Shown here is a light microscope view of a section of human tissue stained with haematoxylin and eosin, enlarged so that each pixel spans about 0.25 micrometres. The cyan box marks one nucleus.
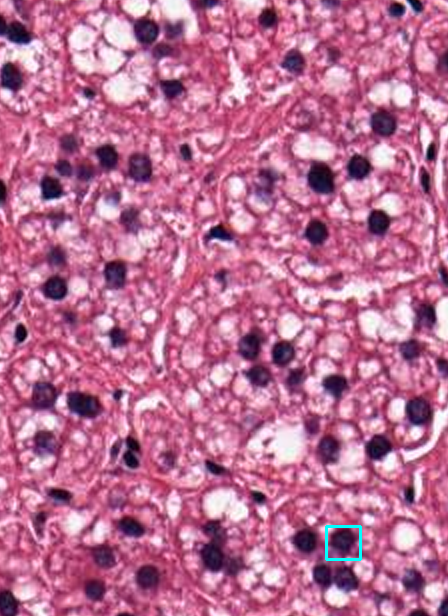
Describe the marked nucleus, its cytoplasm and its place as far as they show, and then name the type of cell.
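The nucleus is round and dark, stained fairly evenly, and about the same size as the nuclei crowded beside it. The cytoplasm is pale pink and full of many small clear round vacuoles, giving it a foamy, bubbly look. The cell's own outline is hard to make out; its cytoplasm blends into that of its neighbours. It lies in a tight cluster of several nuclei inside a rounded nest of similar foamy cells, bordered by thin pink fibrous strands. The marked cell is an adrenal cortical cell.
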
